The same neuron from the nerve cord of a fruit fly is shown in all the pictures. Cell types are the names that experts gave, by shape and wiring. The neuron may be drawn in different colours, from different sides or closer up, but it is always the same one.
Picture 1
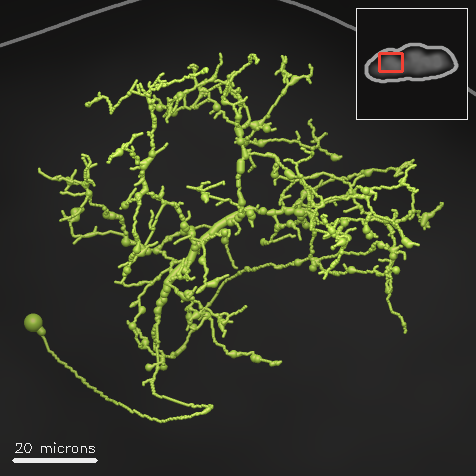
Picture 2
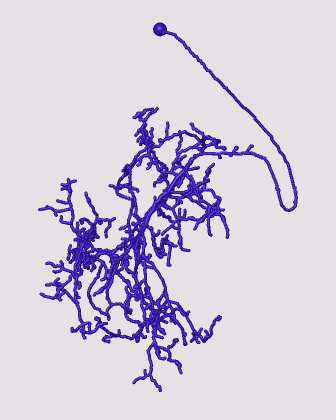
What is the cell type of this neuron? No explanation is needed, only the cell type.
IN03A067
